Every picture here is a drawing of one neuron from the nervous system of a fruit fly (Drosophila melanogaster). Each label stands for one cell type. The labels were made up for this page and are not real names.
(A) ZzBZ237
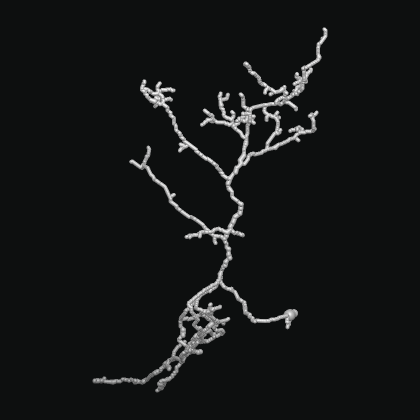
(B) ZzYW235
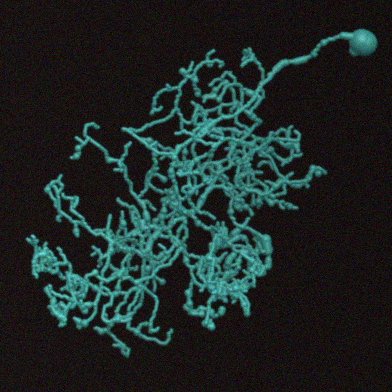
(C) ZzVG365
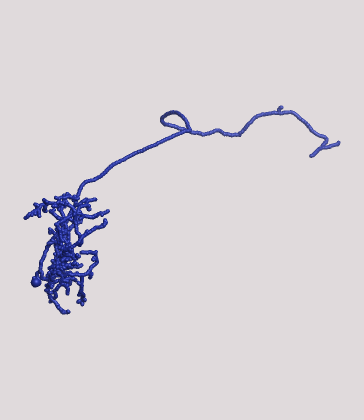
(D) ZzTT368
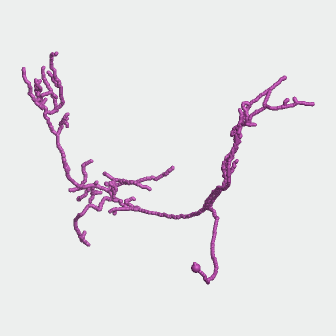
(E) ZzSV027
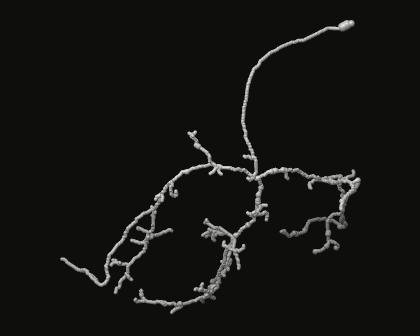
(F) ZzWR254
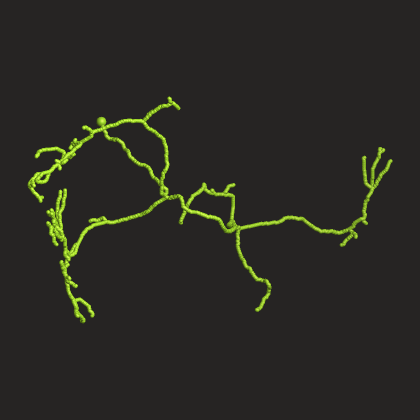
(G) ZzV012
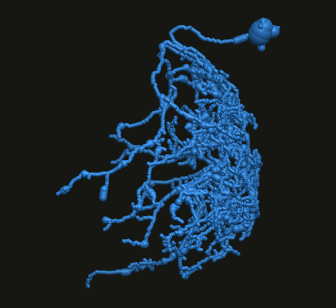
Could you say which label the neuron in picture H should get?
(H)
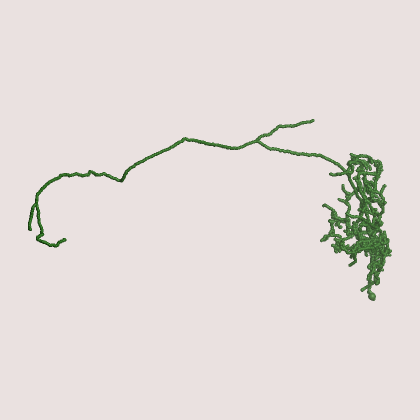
ZzVG365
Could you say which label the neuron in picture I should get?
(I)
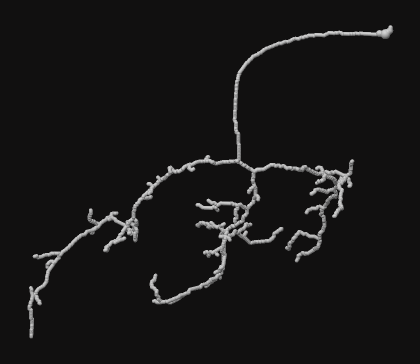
ZzSV027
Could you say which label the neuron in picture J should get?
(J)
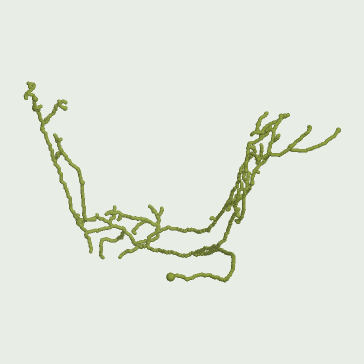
ZzTT368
